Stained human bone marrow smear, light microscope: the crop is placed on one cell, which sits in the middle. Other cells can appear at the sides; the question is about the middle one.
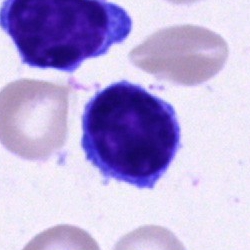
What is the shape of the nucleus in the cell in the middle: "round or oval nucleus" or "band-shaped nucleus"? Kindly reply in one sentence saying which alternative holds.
Round or oval in outline, the nucleus forms a single compact mass.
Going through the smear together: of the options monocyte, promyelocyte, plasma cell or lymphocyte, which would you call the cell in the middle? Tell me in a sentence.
The cell nearest the centre of this crop is a lymphocyte.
